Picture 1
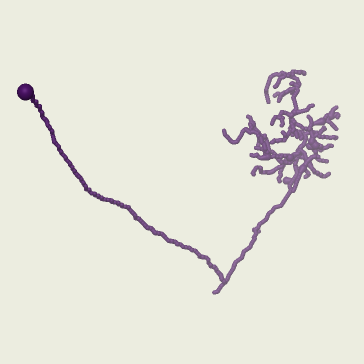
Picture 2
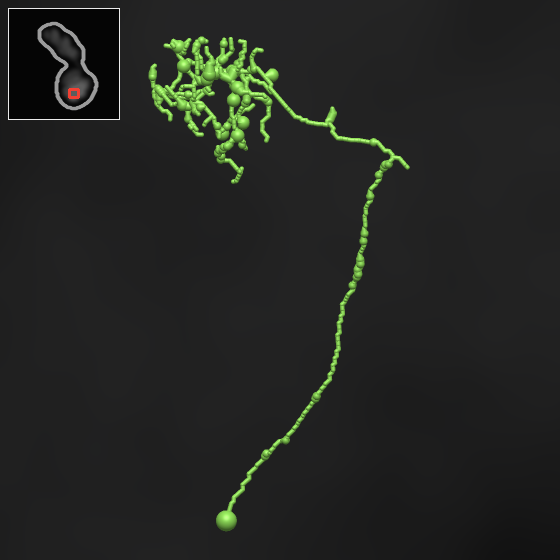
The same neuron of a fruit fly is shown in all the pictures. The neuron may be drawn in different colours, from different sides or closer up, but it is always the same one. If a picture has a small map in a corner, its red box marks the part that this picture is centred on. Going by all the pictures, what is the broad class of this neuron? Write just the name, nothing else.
optic-lobe intrinsic neuron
